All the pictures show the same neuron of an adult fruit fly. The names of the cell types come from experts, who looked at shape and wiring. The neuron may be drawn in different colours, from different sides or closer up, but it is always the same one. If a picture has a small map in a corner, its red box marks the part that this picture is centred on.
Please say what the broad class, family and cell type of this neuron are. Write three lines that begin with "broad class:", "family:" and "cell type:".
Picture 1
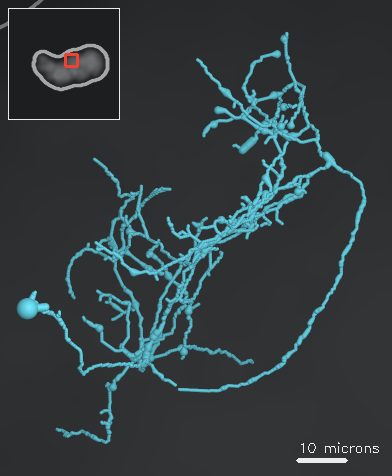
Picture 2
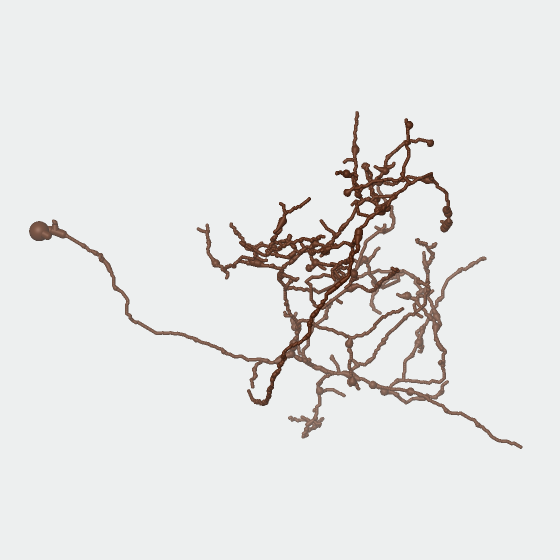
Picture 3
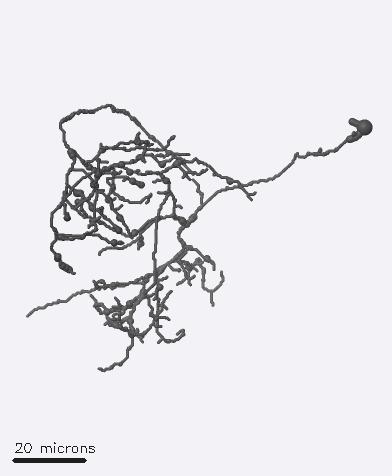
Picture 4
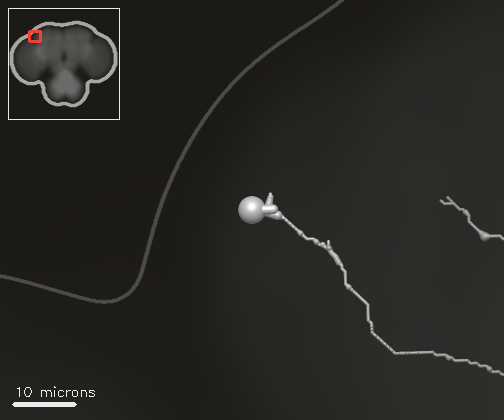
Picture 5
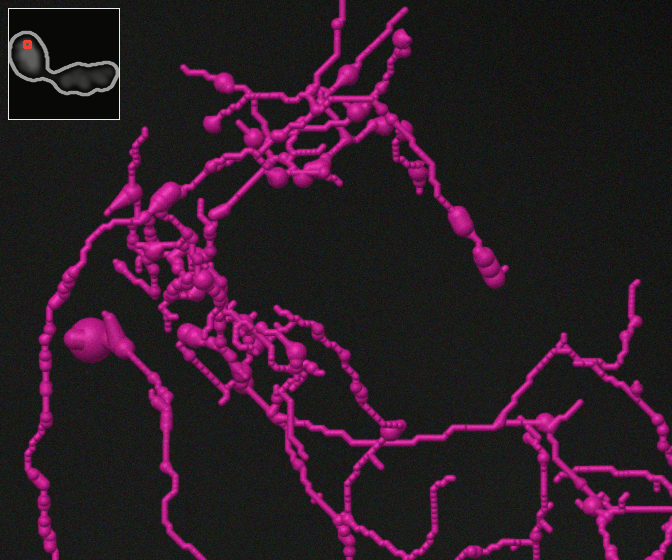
broad class: central-brain intrinsic neuron
family: hemilineage SLPal2
cell type: LHAD1a2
